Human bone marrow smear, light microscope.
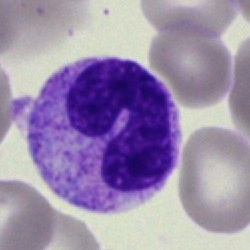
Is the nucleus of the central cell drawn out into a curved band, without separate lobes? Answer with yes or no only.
Yes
